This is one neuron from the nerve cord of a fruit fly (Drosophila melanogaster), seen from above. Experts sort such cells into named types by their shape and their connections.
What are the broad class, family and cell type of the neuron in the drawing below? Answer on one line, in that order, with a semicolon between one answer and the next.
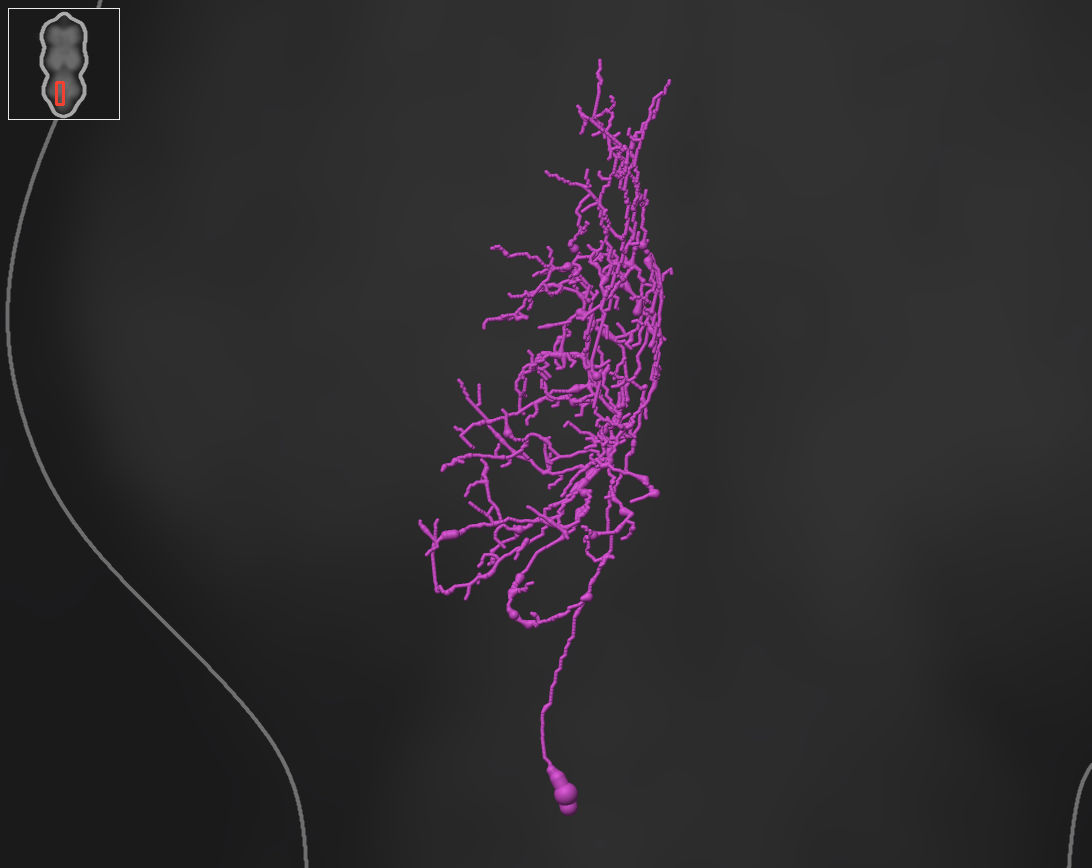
nerve-cord intrinsic neuron; hemilineage 01B; IN01B065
